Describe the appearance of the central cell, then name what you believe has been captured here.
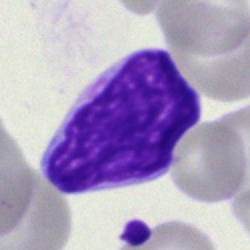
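Notice first that the outline is irregular and angular, not round. The nucleus takes up nearly the whole cell, and its dark purple chromatin is clumped, with paler streaks running between the clumps. Cytoplasm is scant: just a thin pale rim at the edge of the nucleus. This cell is a blast.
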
